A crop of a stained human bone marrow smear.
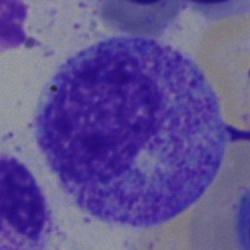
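Promyelocyte (central cell). It is round with a smooth border. Nuclear chromatin is dark purple in a mottled pattern, dotted by small pale spots. A pale, clear area sits in the cytoplasm just to the lower right of the nucleus. A small black dot lies near the upper left margin of the cell.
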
